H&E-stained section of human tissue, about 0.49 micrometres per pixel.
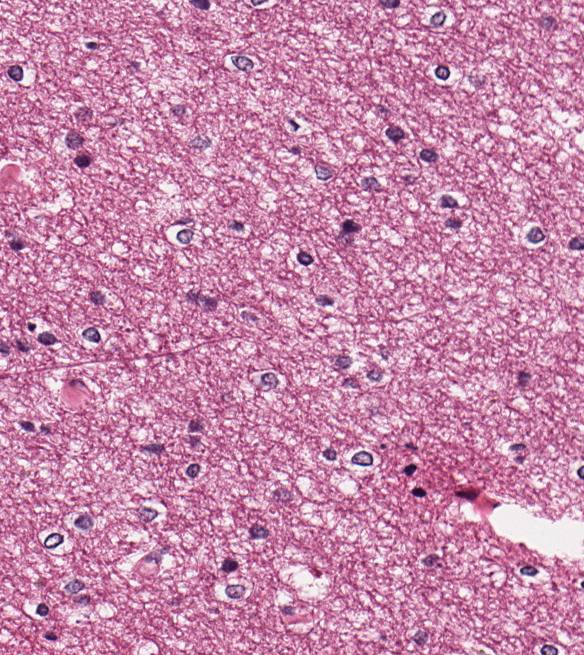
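Cerebral cortex, H&E. Nuclei lie singly and fairly evenly spaced, not in clusters or rows; most are small, round and dark purple, and many sit within a clear, empty halo. A rounded pink cell body lies at the left edge, near mid-field.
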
